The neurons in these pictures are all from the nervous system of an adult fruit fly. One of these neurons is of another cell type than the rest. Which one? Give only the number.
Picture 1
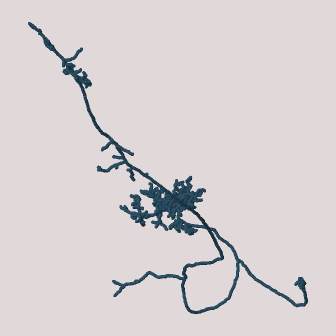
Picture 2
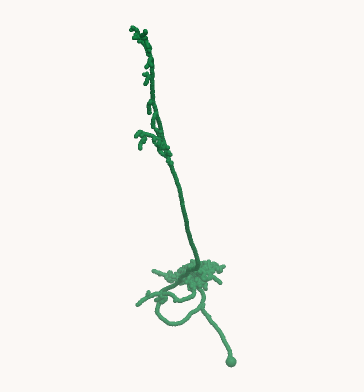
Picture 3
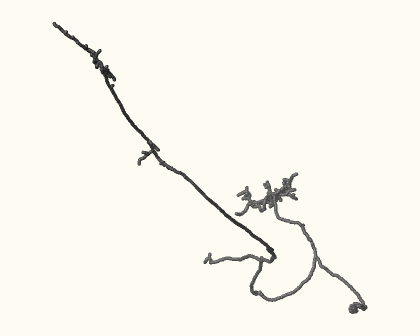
2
